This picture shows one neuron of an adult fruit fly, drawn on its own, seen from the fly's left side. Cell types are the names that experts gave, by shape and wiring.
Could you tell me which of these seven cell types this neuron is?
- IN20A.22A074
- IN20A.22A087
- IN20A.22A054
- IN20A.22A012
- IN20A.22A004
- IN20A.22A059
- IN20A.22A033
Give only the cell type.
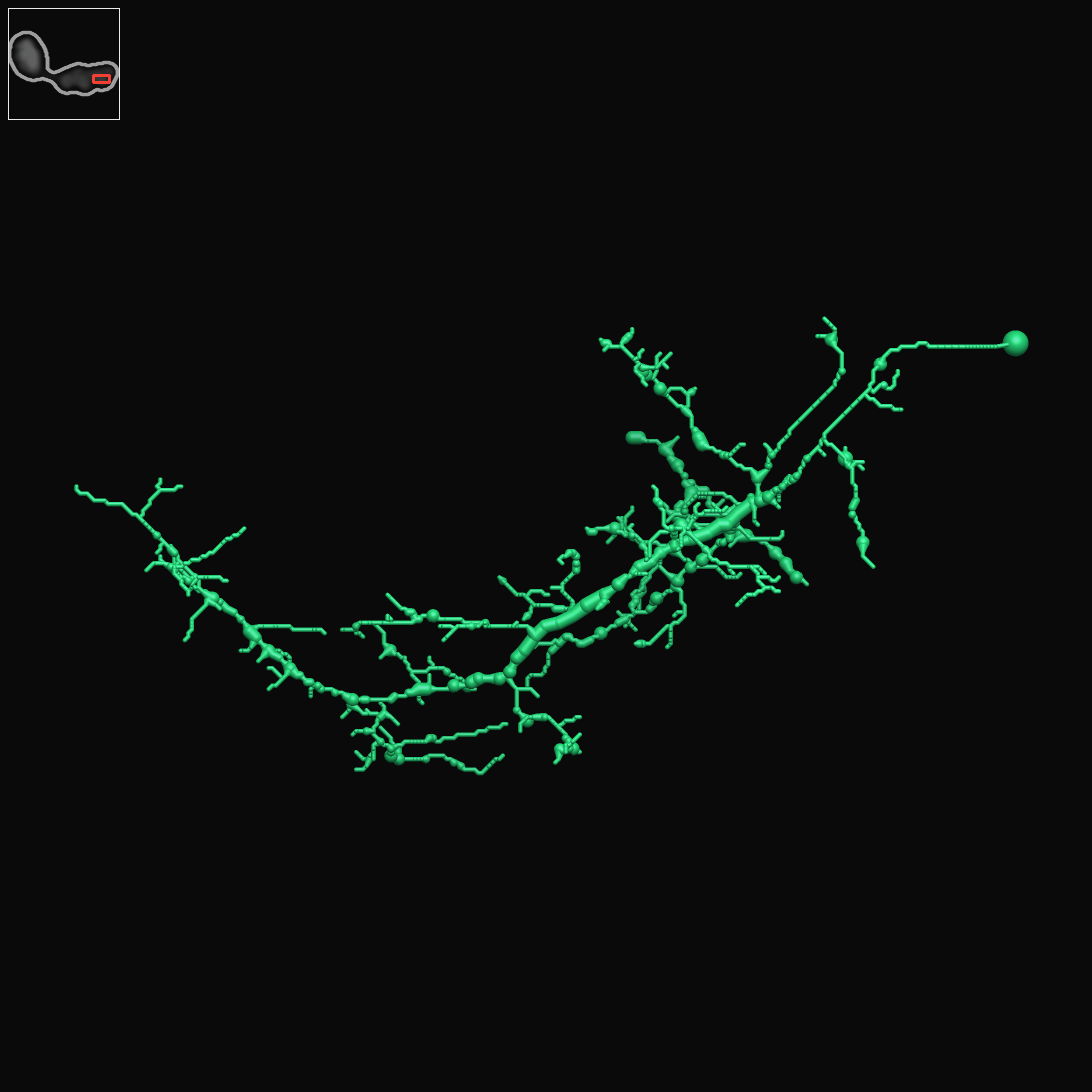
IN20A.22A054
